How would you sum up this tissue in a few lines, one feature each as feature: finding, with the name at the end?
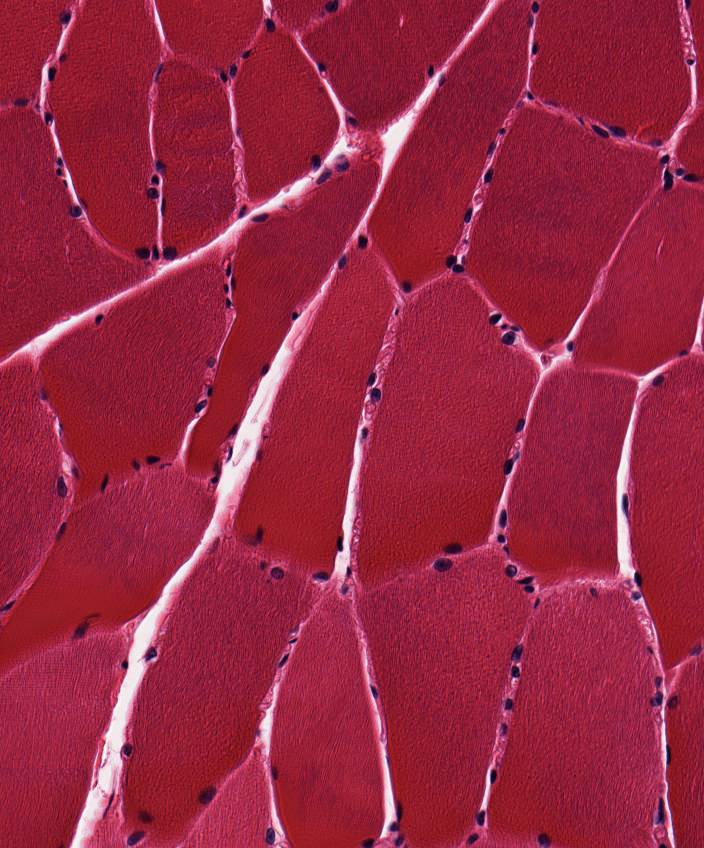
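Outline: polygonal, with flattened faces where neighbours meet
Nuclei: small, dark, flattened, sitting at the fibre edges
Interior nuclei: almost none across this field
Cytoplasm: even deep pink-red, finely stippled, no vacuoles
Name: skeletal muscle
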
